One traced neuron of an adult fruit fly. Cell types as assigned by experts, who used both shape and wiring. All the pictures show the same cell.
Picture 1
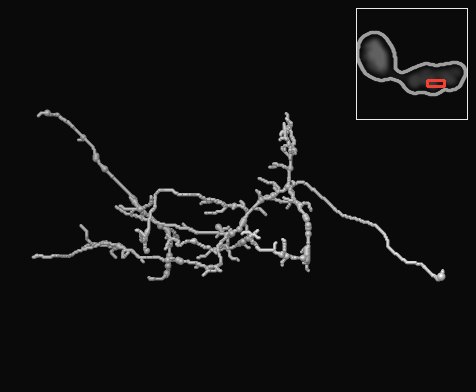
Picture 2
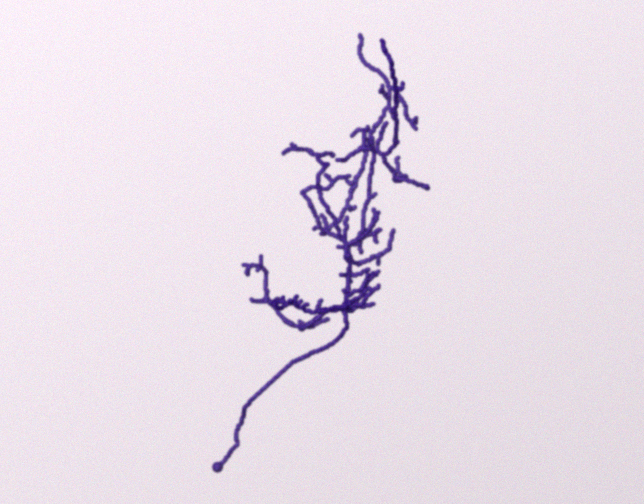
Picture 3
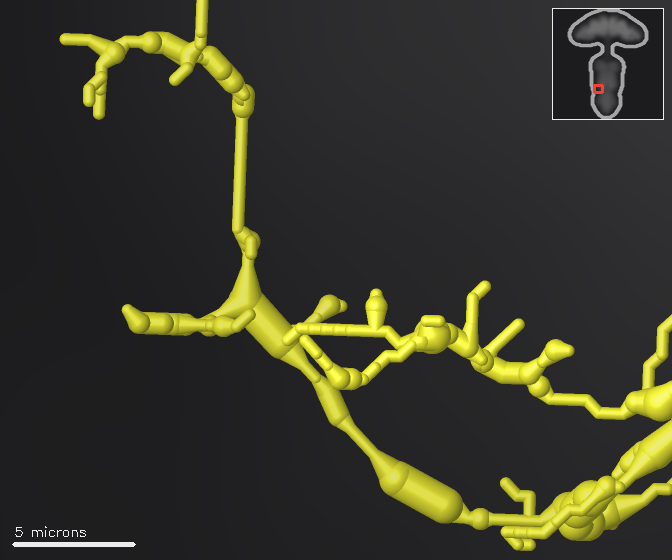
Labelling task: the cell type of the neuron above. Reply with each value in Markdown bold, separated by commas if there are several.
**IN20A.22A070**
